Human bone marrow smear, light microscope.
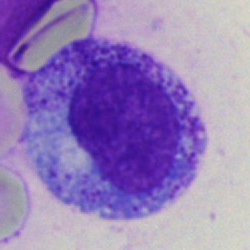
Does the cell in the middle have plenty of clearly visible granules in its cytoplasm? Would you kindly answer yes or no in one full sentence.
Yes, the cytoplasm of this cell holds many visible granules.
